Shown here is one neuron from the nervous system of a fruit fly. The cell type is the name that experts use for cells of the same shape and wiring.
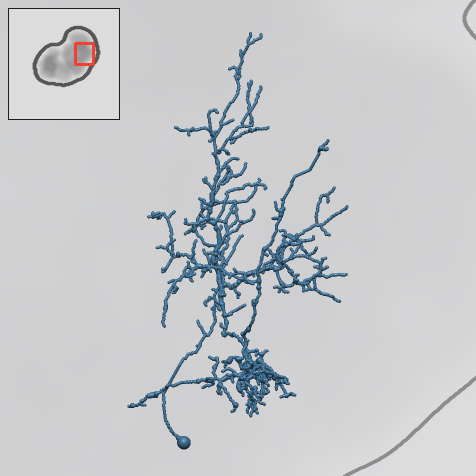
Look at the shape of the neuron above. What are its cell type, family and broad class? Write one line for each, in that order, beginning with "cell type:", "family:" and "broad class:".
cell type: SMP327
family: hemilineage DM3_dorso_lateral
broad class: central-brain intrinsic neuron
